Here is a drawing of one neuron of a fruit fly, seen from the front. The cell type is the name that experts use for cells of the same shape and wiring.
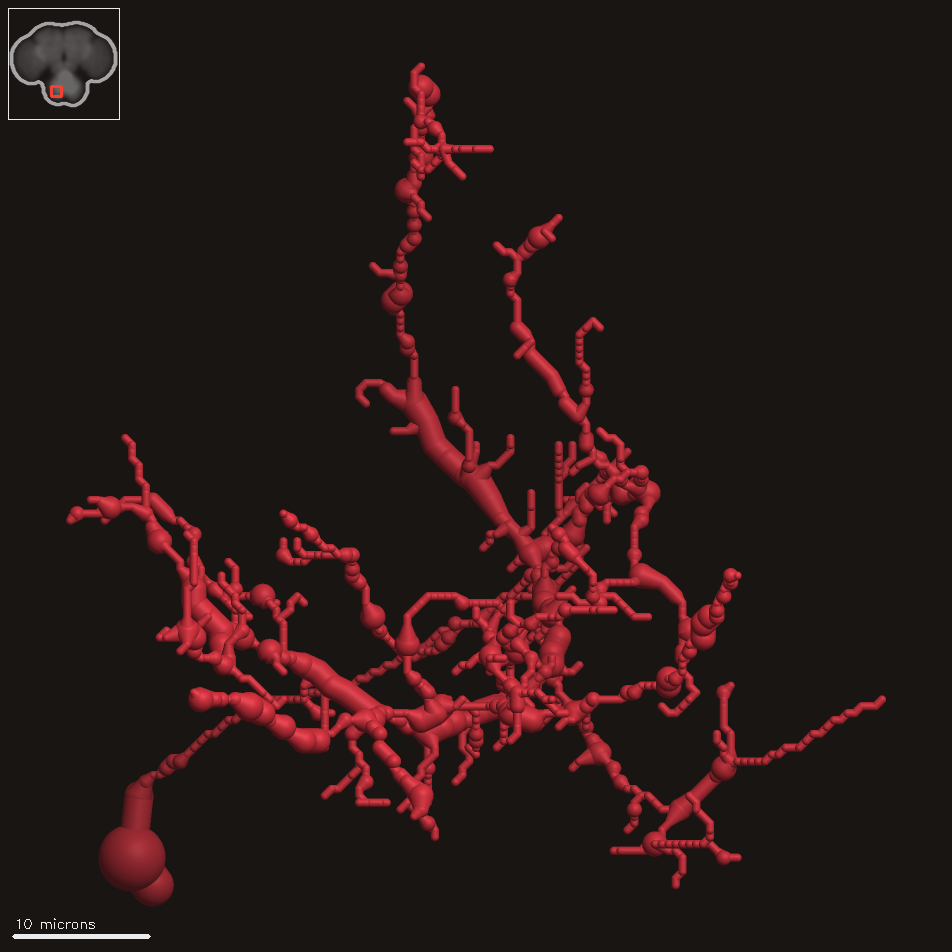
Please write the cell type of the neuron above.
IN20A.22A053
